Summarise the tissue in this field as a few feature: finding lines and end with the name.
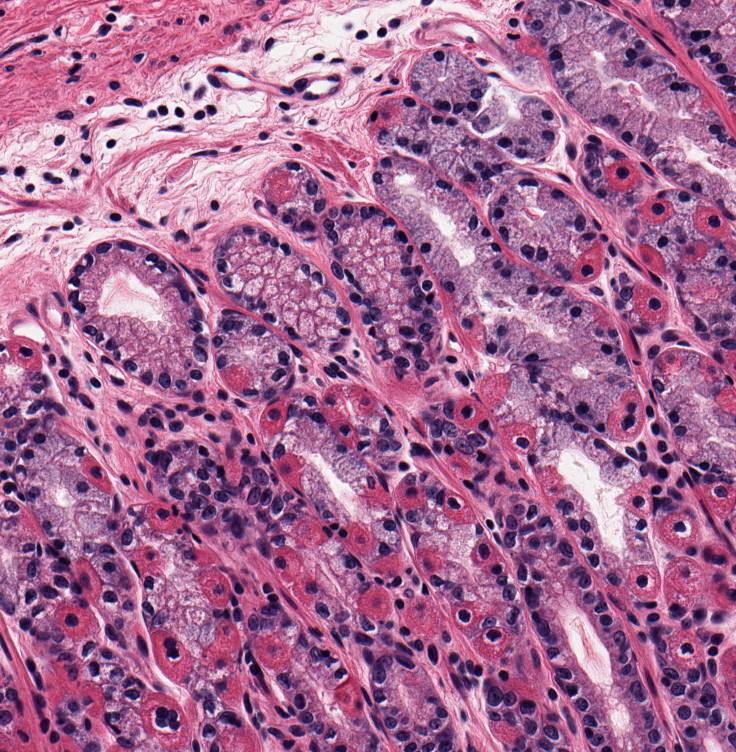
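Layout: closely packed glands fill most of the field
Connective tissue: a band across the upper left corner
Parietal cells: round, bright pink cytoplasm, central dark round nucleus, scattered through lower and right glands
Gland cells: purple-grey granular cytoplasm, basal nuclei, lying between parietal cells
Stroma: scant thin pink strands, dark, mostly elongated nuclei
Name: stomach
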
